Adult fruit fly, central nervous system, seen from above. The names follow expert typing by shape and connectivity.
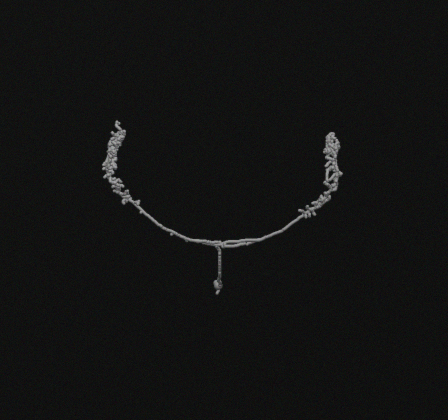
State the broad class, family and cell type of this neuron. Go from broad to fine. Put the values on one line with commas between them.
central-brain intrinsic neuron, hemilineage LB0, SAD109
